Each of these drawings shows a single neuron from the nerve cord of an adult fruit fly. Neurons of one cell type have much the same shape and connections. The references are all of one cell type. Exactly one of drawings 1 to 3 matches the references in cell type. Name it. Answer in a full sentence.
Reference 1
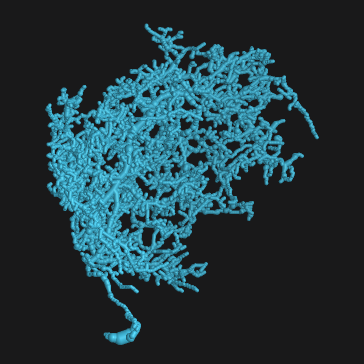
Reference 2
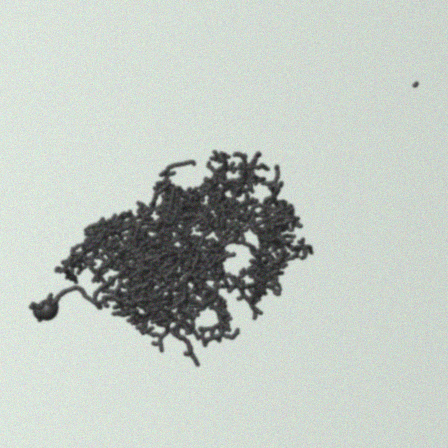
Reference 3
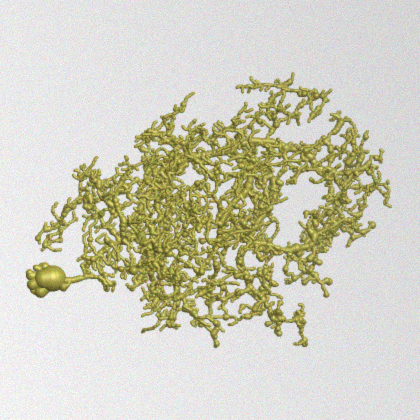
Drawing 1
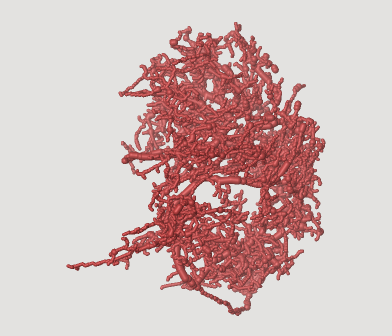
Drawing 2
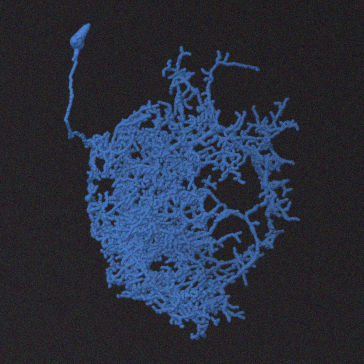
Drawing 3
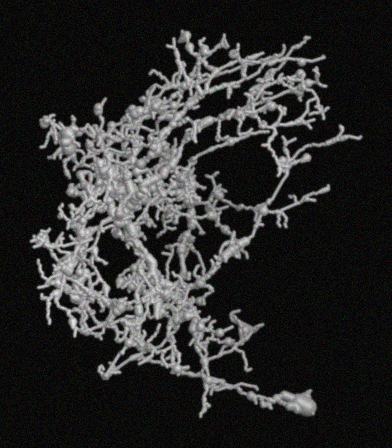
Drawing 1 is of the same cell type.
